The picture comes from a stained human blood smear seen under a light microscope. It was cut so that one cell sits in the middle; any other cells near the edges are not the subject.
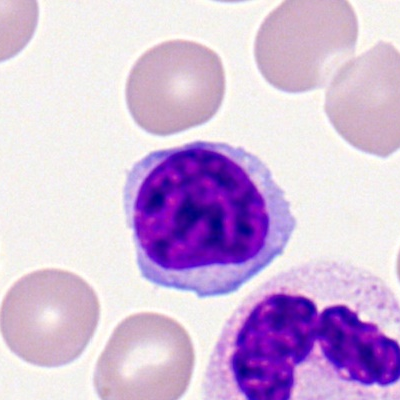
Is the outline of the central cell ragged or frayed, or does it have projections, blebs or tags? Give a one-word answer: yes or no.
Yes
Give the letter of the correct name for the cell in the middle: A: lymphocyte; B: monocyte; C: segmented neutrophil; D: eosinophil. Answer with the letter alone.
A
